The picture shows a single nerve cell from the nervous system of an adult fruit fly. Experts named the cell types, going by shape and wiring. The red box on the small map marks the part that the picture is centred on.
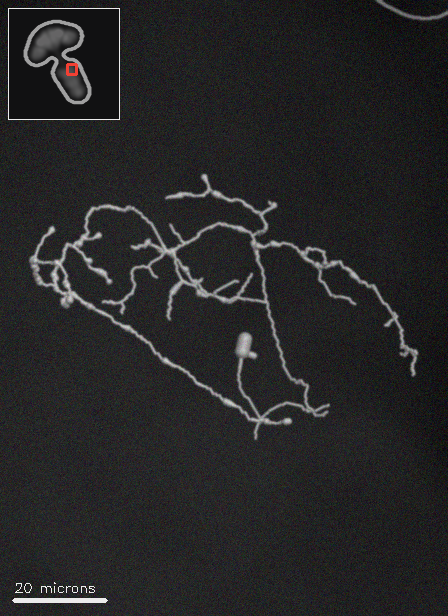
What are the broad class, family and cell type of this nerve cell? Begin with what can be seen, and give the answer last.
It is in the nerve cord and does not reach the brain. Its cell body lies in the middle of the picture. By the scale bar it is about 85 microns wide in this view. It is a nerve-cord intrinsic neuron. The family is hemilineage 01B. The cell type is IN01B045.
